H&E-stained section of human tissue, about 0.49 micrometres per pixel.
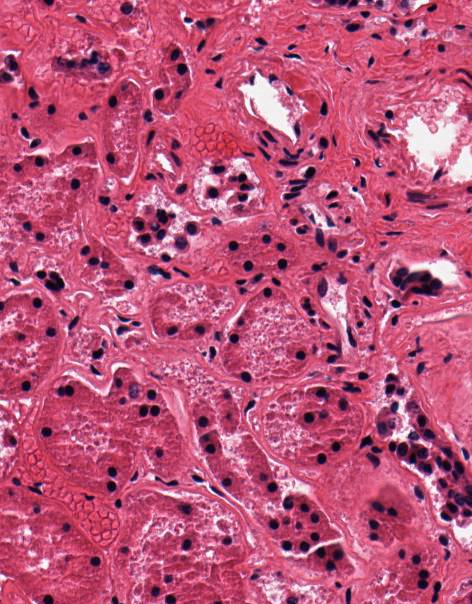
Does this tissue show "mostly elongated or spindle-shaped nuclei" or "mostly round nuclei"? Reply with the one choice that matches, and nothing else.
Mostly round nuclei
